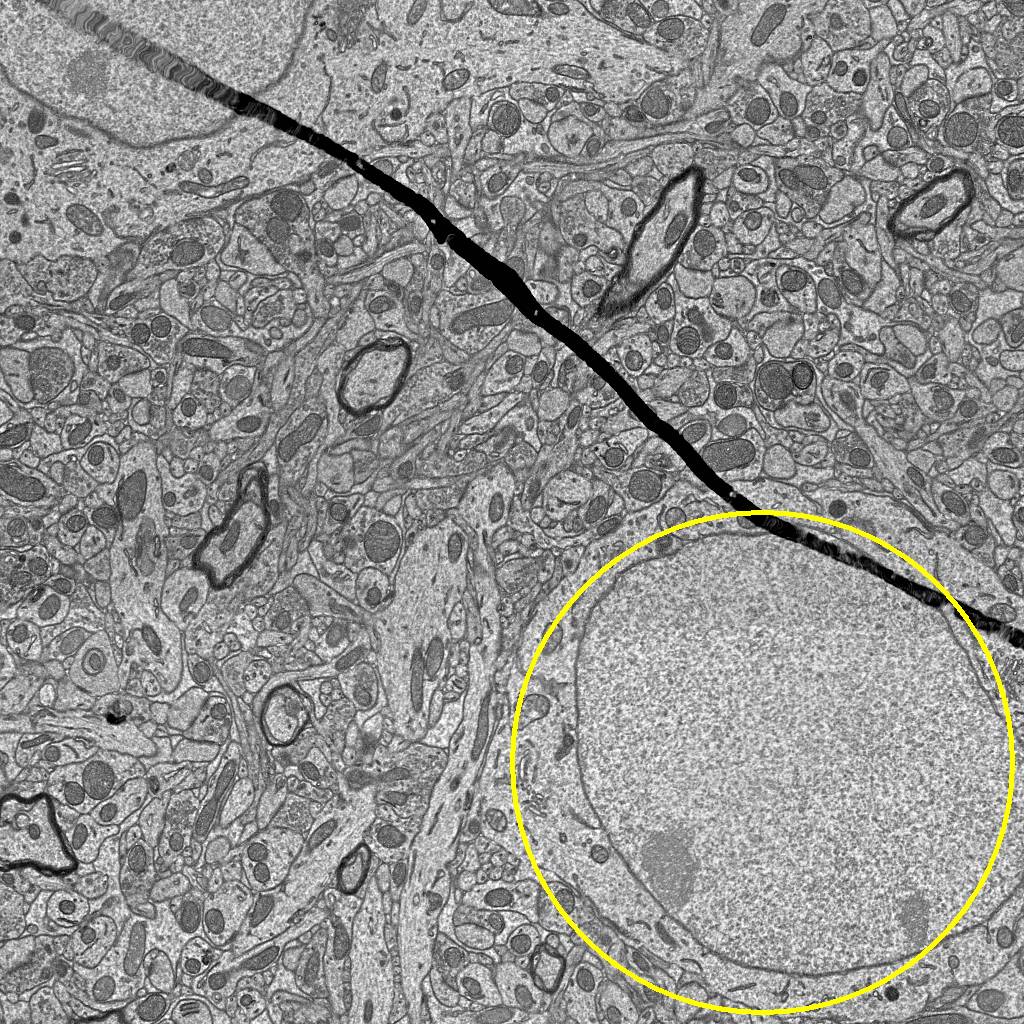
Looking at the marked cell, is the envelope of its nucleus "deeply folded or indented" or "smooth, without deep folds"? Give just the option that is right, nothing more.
Smooth, without deep folds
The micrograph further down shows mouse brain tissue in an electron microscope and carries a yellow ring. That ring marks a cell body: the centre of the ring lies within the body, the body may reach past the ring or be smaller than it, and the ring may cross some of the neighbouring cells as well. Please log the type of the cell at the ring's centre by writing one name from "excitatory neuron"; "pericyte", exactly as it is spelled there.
excitatory neuron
